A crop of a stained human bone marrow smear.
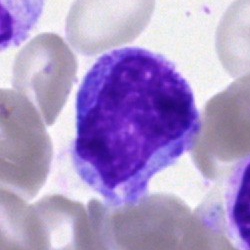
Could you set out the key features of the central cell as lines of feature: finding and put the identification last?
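Nucleus: fills most of the cell
Chromatin: dark purple, finely textured, not in coarse blocks
Cytoplasm: scant pale blue rim, widest below the nucleus
Name: lymphocyte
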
